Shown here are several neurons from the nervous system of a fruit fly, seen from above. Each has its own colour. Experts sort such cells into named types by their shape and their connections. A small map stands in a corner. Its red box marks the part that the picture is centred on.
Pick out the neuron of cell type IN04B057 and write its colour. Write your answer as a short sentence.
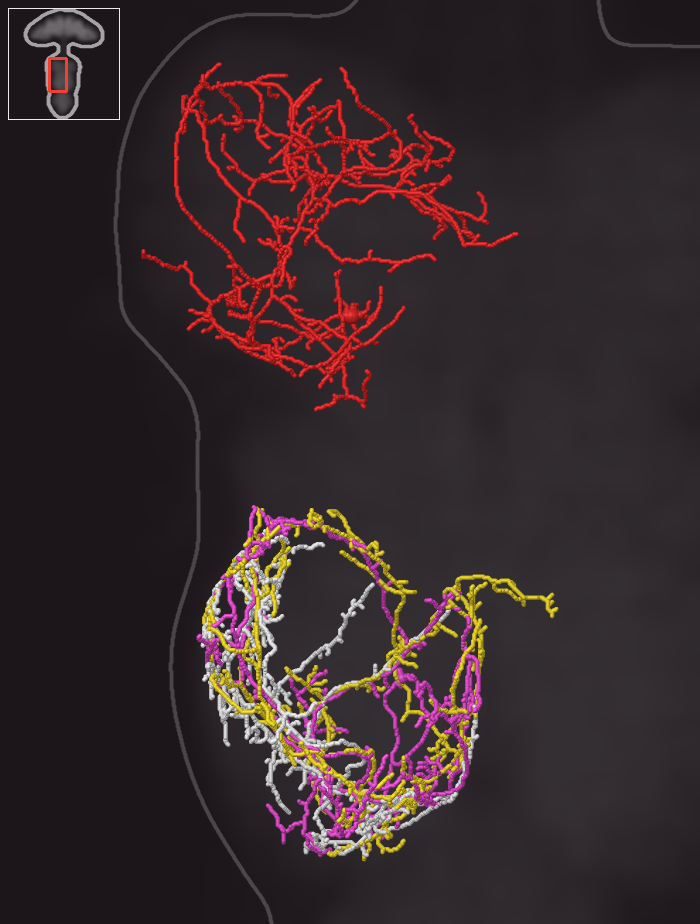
The colour is yellow.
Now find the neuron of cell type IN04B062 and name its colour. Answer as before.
The colour is white.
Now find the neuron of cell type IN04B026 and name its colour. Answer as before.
The colour is red.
